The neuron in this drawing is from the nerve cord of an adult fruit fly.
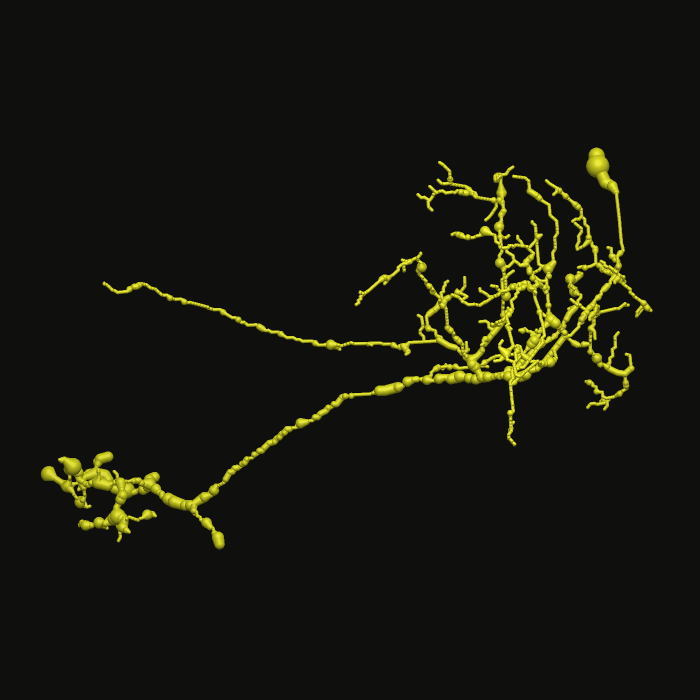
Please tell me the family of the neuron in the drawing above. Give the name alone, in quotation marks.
"hemilineage 19A"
